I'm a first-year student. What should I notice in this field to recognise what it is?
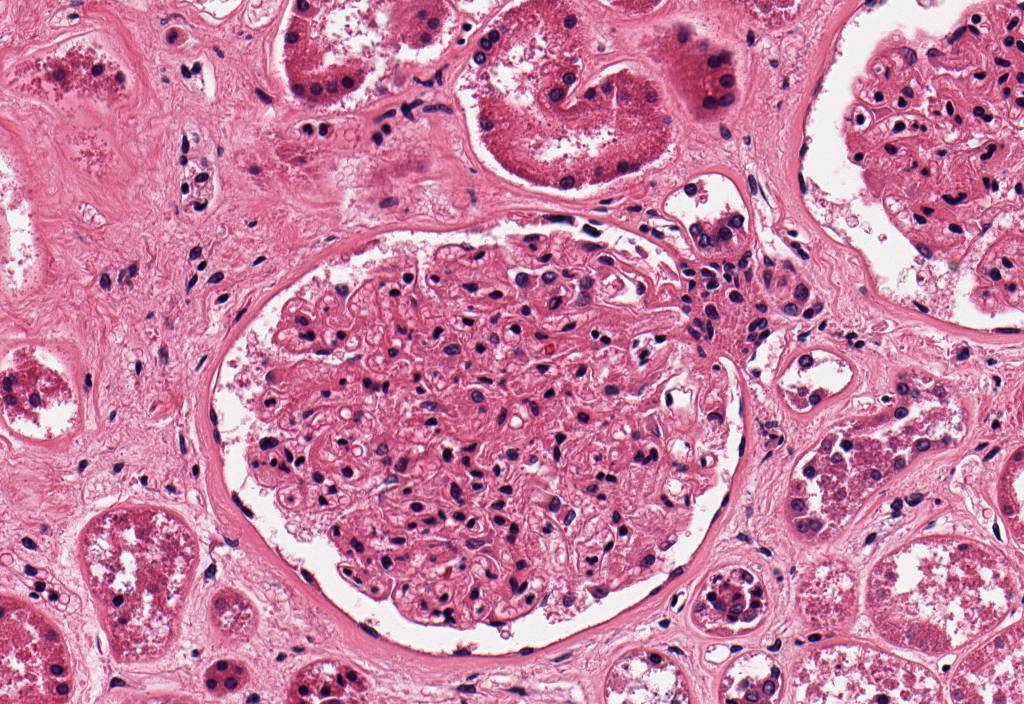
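Identification: cortical labyrinth of the kidney. Criterion one, corpuscles: one large round glomerulus fills the centre, with part of a second cut off at upper right.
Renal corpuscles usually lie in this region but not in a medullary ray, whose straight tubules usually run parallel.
Criterion two, the capsule: a clear white space parts the central tuft from its capsule along most of its circumference.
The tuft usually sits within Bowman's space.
Criterion three, tubules: cross-sectioned ones surround the glomerulus, lined by cells with granular pink cytoplasm and round dark nuclei.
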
